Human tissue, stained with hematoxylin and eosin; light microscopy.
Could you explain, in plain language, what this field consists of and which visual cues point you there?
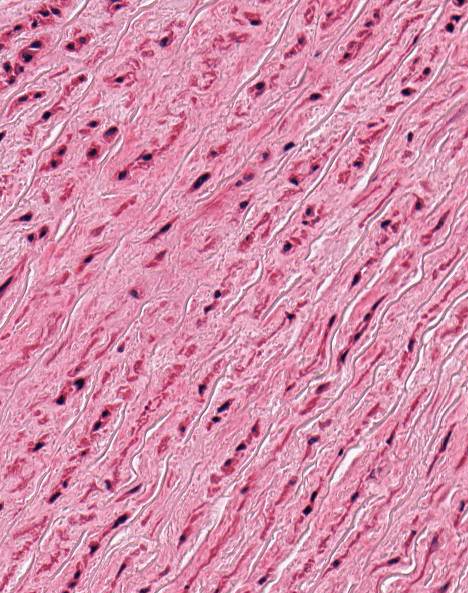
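This field shows the tunica media of an artery. Its fibres stain a fairly uniform pink with eosin, and dark, elongated nuclei lie lengthwise along them, spread singly rather than gathered into clusters or layers.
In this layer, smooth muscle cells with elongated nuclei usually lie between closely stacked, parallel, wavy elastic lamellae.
Thin, wavy white clefts separate the fibres across the field.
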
